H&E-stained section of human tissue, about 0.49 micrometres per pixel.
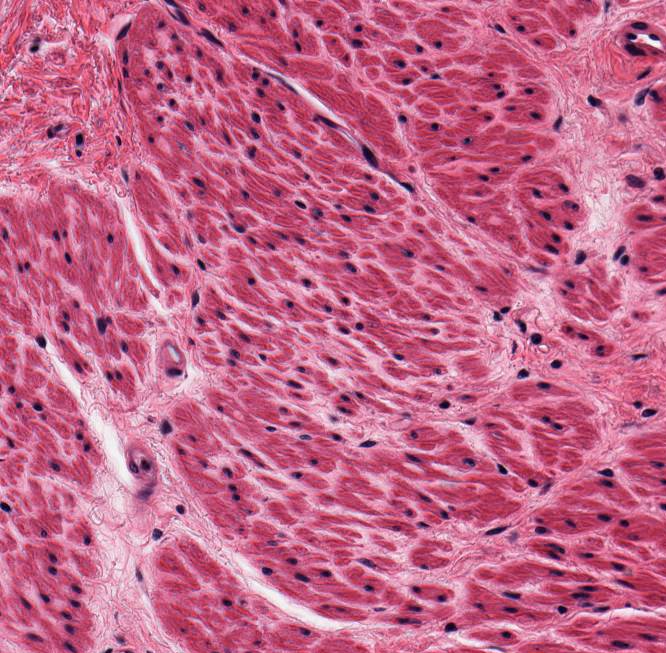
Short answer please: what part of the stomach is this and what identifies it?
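What you are looking at is smooth muscle. Look first at the nuclei: small, dark purple, oval to elongated, each lying alone in the centre of its cell.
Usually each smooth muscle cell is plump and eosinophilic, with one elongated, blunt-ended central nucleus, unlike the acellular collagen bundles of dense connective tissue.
Now see how deep pink and evenly stained the cytoplasm is, with no cross-striations. There is no epithelium, gland or fat cell anywhere in the field.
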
